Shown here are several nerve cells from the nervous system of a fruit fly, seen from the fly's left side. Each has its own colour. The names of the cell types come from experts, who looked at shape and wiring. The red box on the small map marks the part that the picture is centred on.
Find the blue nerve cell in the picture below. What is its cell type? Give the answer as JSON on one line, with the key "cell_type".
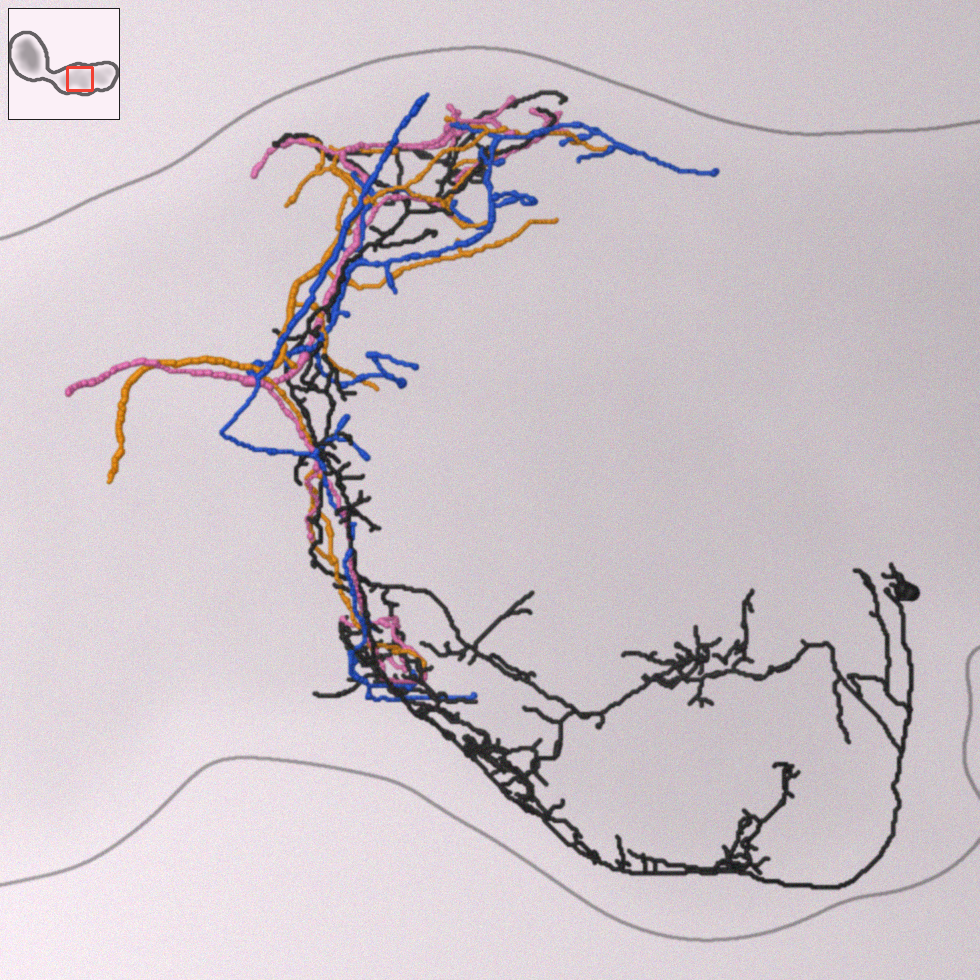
{"cell_type": "SNpp13"}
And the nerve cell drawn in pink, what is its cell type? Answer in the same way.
{"cell_type": "SNxx26"}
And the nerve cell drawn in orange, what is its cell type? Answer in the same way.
{"cell_type": "SNxx28"}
